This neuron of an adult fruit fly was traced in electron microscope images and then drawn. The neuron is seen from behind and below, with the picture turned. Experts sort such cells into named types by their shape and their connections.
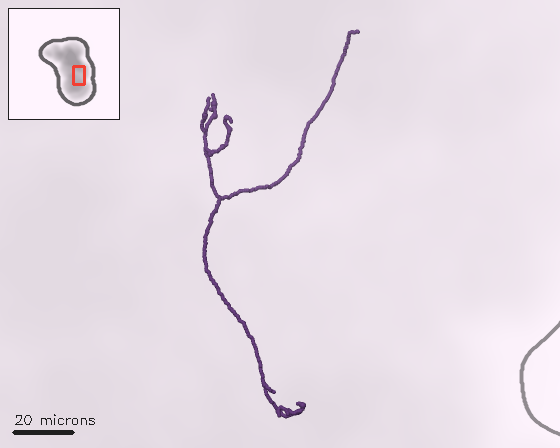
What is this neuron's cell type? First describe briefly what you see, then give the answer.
The drawing shows no cell body. By the scale bar it is about 130 microns tall in this view. There are a dozen or fewer branch ends. It is a sensory neuron entering the brain. It is of cell type ORN_DL5.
